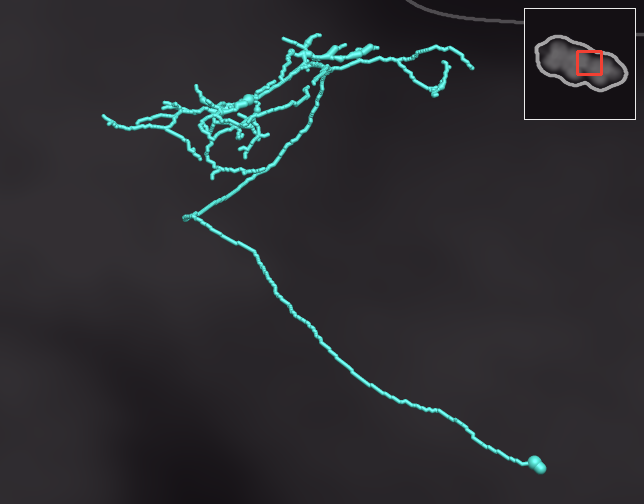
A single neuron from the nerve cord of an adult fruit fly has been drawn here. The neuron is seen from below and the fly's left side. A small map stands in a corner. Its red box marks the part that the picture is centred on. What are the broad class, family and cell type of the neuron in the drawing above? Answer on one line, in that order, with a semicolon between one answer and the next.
nerve-cord intrinsic neuron; hemilineage 02A; IN02A058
